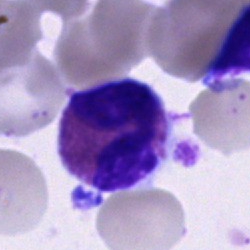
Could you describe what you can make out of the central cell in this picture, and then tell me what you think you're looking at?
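The nucleus here is curved and indented, lying along the upper and right parts of the cell. Its chromatin is dense and dark purple, and I can't see any nucleoli. There are no vacuoles in the cytoplasm either. That one's an eosinophil.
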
